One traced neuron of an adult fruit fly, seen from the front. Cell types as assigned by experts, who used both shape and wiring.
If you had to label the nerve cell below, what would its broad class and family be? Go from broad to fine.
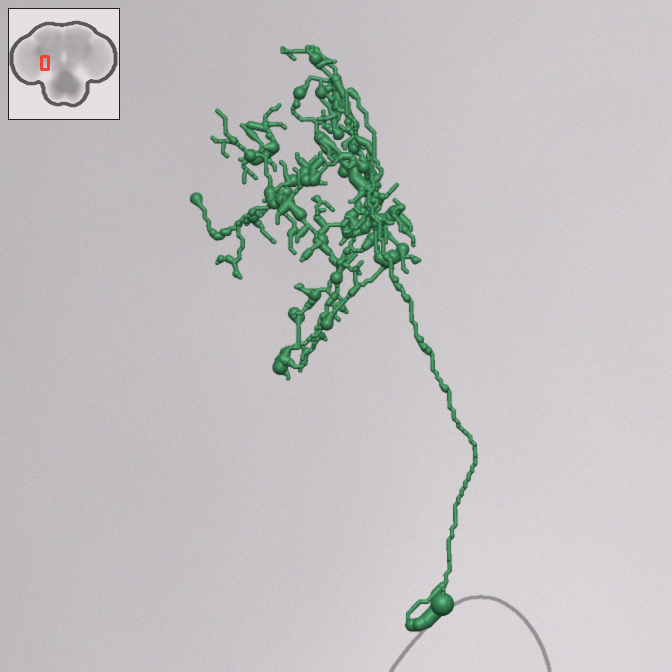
optic-lobe intrinsic neuron; Li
